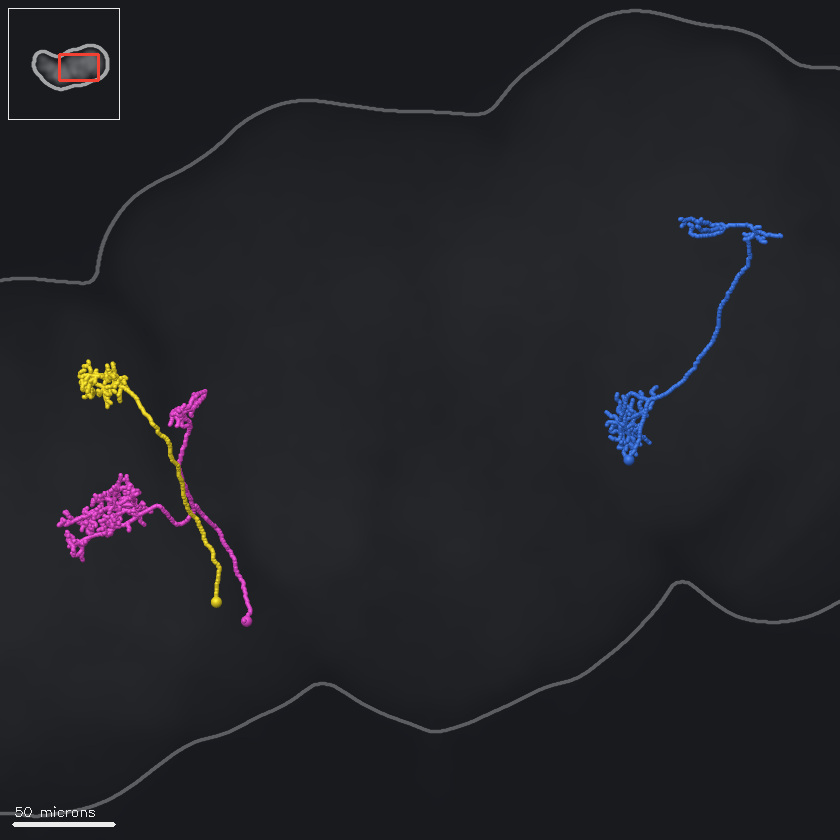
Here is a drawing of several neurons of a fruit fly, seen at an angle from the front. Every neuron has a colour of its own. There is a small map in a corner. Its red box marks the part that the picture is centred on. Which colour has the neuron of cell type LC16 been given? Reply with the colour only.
blue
